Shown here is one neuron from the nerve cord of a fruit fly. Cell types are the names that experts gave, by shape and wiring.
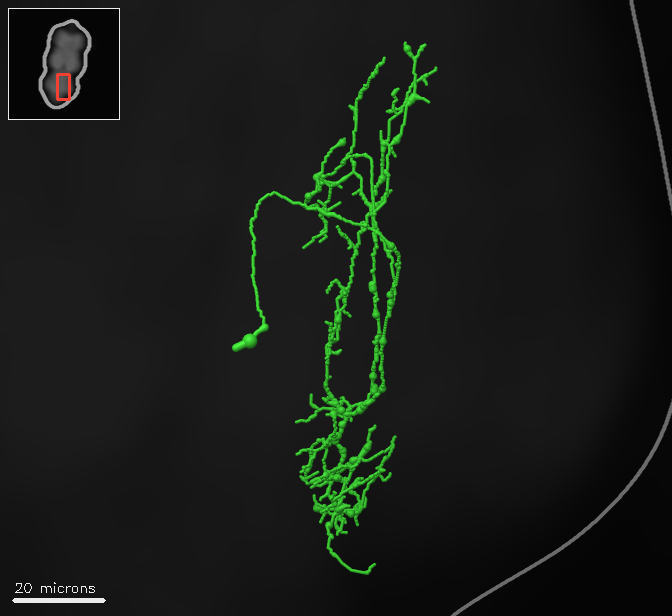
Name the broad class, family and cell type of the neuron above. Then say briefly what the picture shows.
It is a nerve-cord intrinsic neuron. Its family is hemilineage 14A. Its cell type is IN14A057. By the scale bar it is about 120 microns tall in this view. Dozens of branch ends can be seen.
